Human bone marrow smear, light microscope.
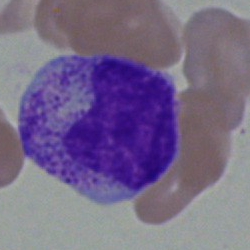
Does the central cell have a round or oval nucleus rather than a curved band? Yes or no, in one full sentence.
Yes, a single compact round or oval mass makes up the nucleus.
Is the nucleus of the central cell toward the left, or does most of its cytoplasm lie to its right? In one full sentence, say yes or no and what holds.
No, the bulk of the cytoplasm is located to the left of the nucleus.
